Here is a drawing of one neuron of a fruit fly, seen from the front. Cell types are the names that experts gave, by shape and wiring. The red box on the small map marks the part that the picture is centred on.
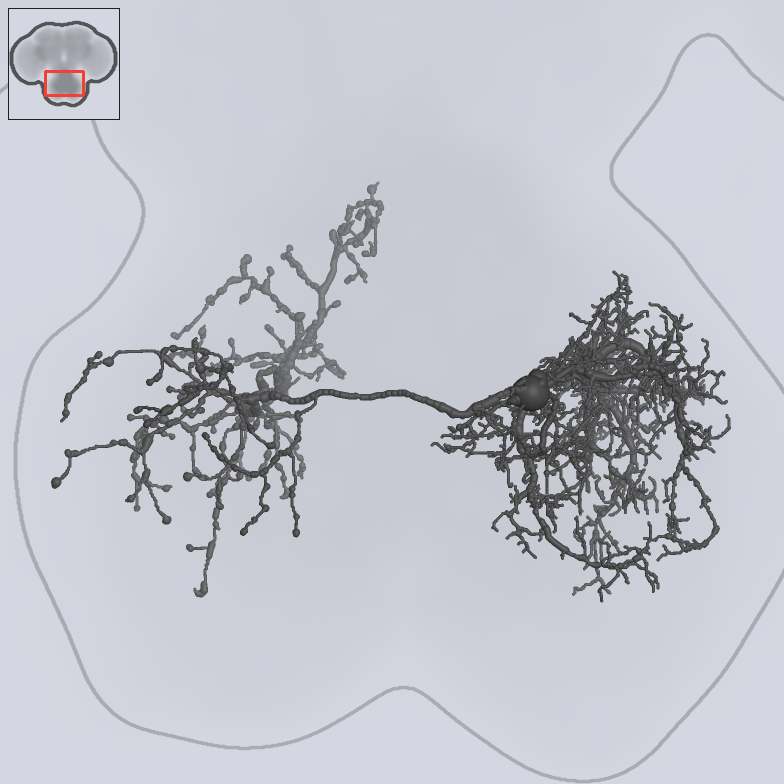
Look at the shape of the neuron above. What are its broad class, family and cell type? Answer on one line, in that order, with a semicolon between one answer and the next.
nerve-cord intrinsic neuron; hemilineage 08B; IN08B001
